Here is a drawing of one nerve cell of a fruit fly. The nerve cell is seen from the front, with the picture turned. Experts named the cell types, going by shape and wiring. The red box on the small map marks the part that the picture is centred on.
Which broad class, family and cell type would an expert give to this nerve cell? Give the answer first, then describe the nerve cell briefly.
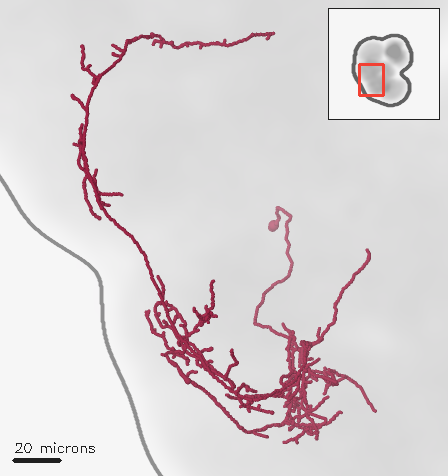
Its broad class is central-brain intrinsic neuron. The family is hemilineage DM4_dorsal. It is of cell type pC1_16b. The cell body can be seen in the middle of the picture. By the scale bar it is about 180 microns tall in this view. The picture shows dozens of branch ends.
